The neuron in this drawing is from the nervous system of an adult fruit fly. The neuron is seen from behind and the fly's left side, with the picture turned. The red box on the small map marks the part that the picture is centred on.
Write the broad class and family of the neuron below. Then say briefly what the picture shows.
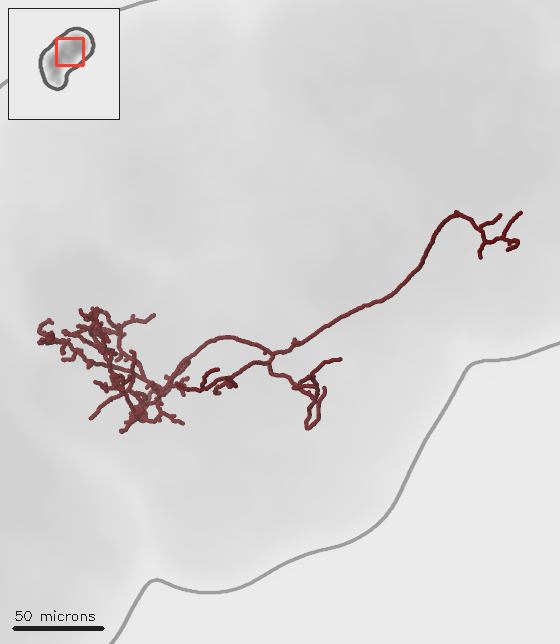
Its broad class is central-brain intrinsic neuron. Its family is hemilineage VLPl&d1_dorsal. From left to right in the picture it spans about 250 microns. Dozens of branch ends can be seen.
